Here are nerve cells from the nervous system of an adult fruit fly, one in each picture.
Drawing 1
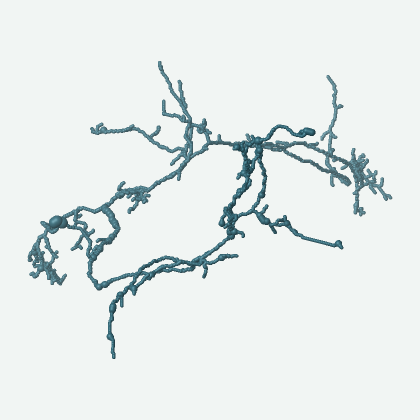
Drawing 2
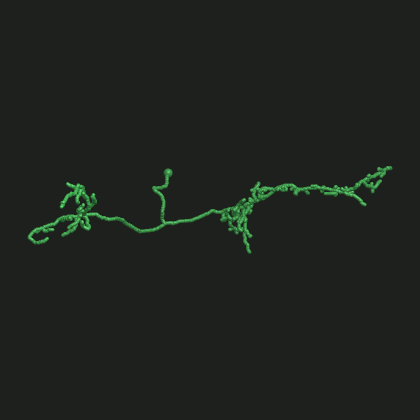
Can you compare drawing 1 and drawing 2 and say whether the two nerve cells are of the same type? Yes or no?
no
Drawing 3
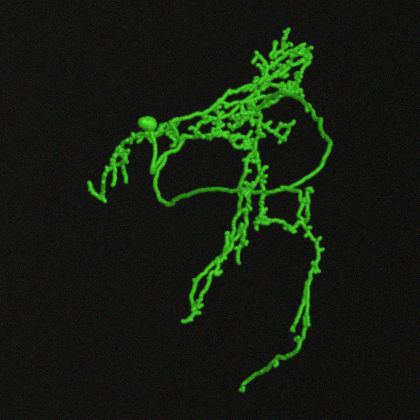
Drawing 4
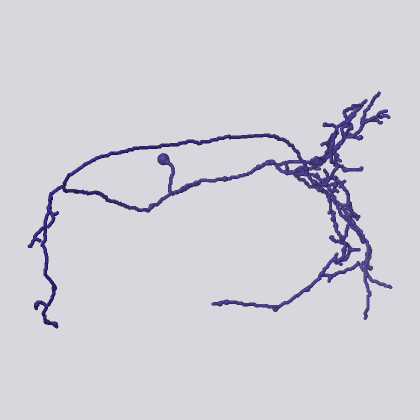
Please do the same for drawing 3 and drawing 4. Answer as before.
yes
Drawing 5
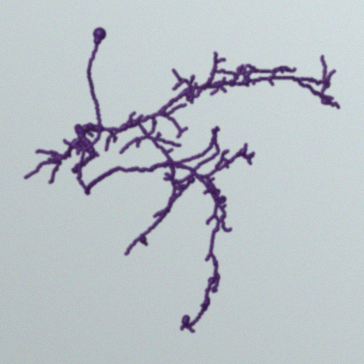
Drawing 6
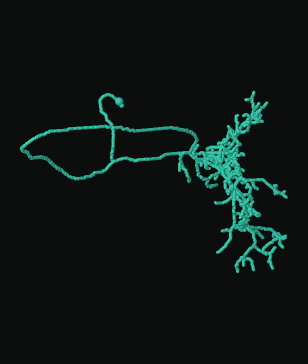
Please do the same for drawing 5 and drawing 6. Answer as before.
no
